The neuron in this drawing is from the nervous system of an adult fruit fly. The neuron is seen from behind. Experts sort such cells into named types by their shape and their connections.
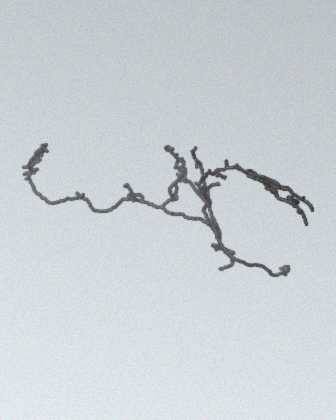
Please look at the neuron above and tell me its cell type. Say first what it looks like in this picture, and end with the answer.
In this view it is wider than it is tall. Its broad class is central-brain intrinsic neuron. The cell type is LHAV9a1_c.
